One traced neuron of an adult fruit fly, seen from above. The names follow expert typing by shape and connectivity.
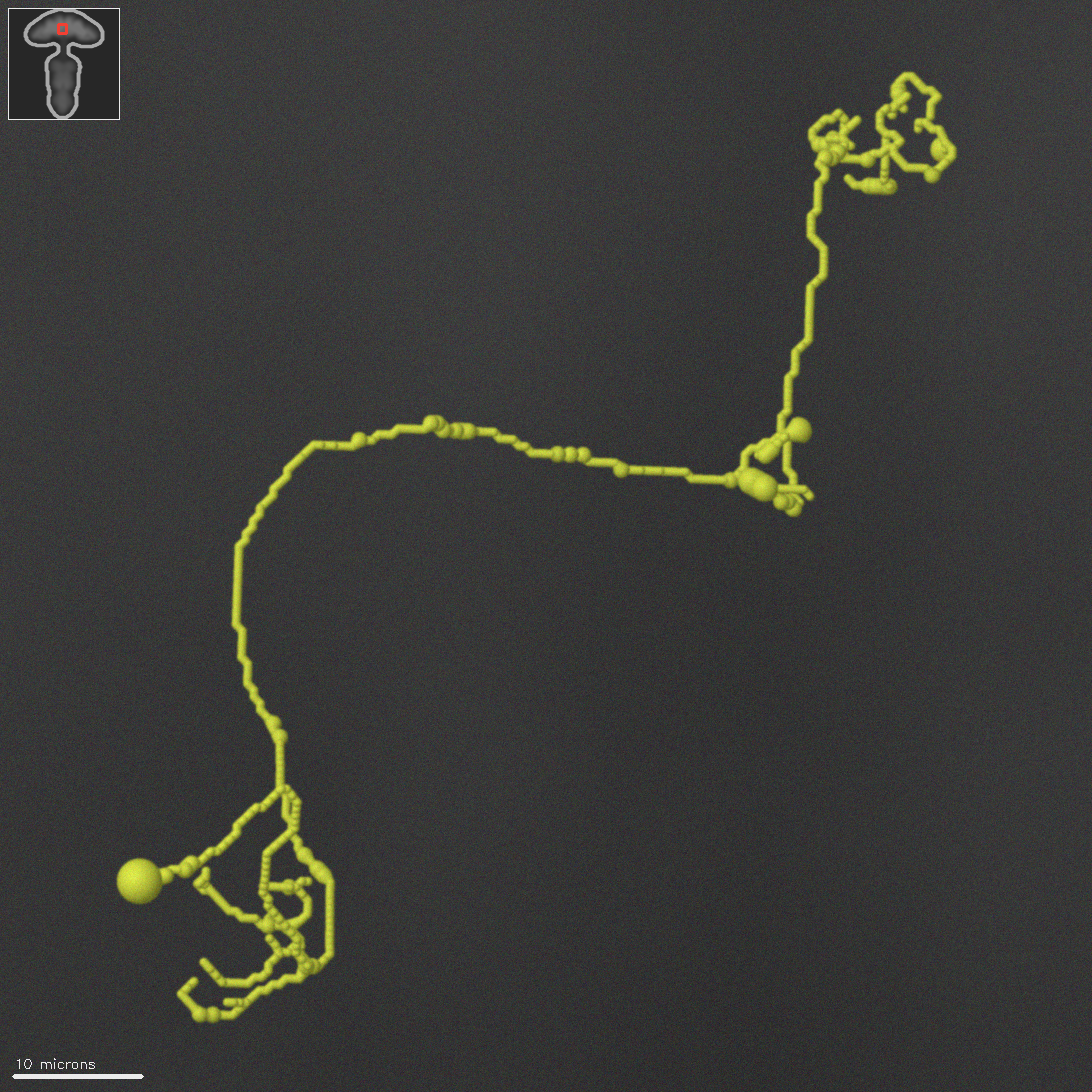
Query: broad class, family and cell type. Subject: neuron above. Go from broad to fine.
central-brain intrinsic neuron; class CX; PFNp_a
